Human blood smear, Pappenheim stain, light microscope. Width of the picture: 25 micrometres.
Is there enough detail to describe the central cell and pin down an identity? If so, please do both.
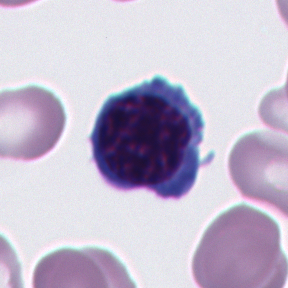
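Roughly round in shape, the cell has a ragged margin along its upper right. Its nucleus lies toward the left, so the widest rim of cytoplasm is on the right. No granules are seen in the cytoplasm. A small pointed projection protrudes from the right edge. It is a normoblast.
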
